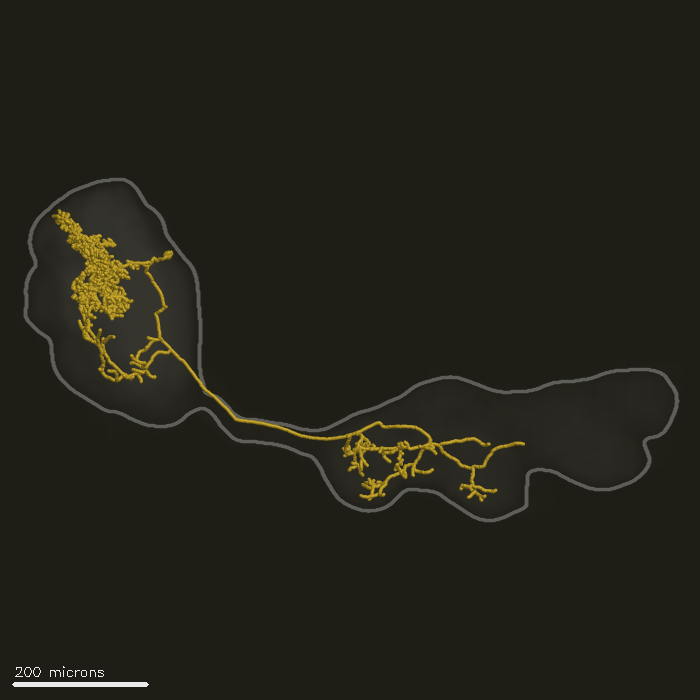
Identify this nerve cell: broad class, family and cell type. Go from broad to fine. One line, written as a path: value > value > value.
descending neuron > DNpe > DNpe025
